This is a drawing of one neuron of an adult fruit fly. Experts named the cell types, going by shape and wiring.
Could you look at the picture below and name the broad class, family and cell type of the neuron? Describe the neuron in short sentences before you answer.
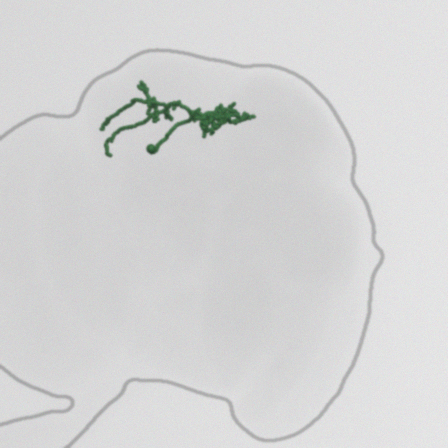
As drawn here it is wider than it is tall. It is a central-brain intrinsic neuron. The family is hemilineage DM4_dorsal. It is of cell type SMP416.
